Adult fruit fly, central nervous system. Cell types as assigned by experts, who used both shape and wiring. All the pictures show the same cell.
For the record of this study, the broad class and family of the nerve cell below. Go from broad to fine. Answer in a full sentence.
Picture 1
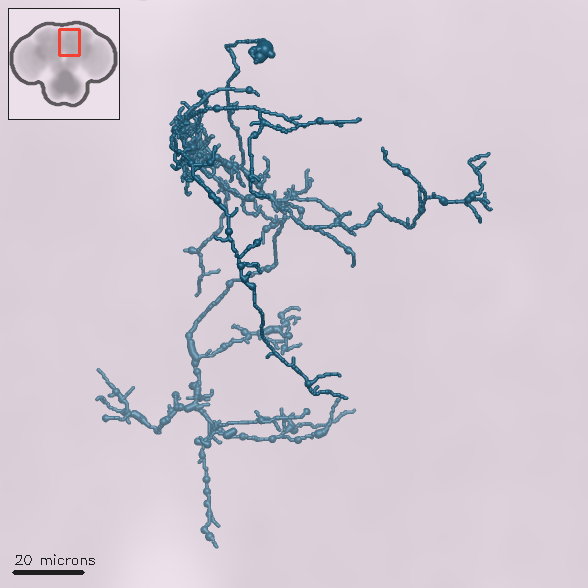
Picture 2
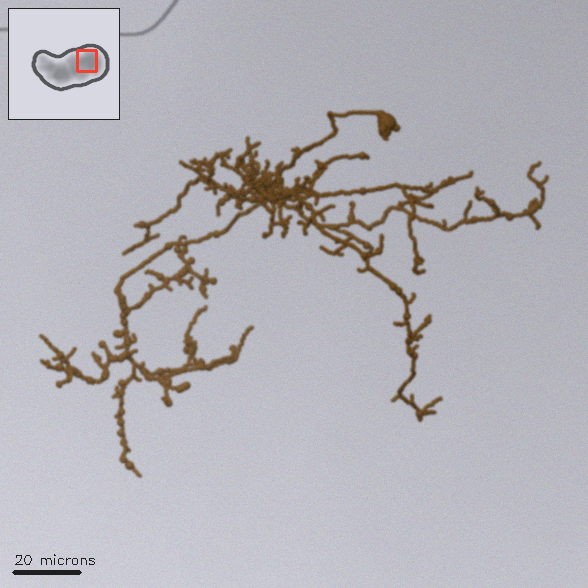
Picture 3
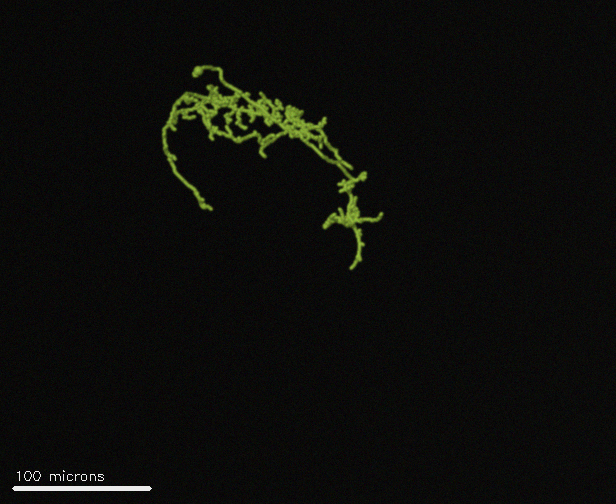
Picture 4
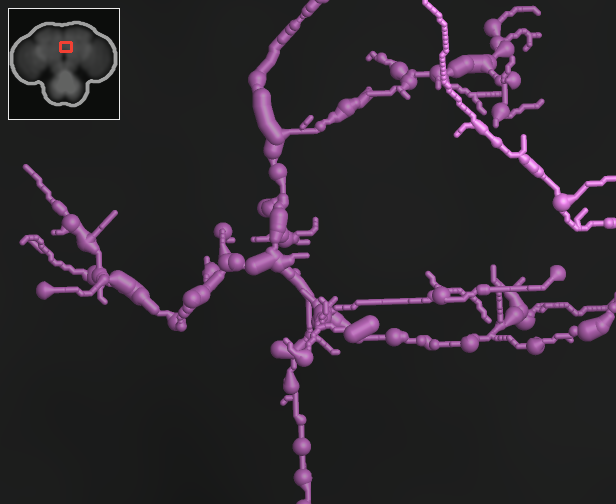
A central-brain intrinsic neuron of hemilineage SMPad2.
